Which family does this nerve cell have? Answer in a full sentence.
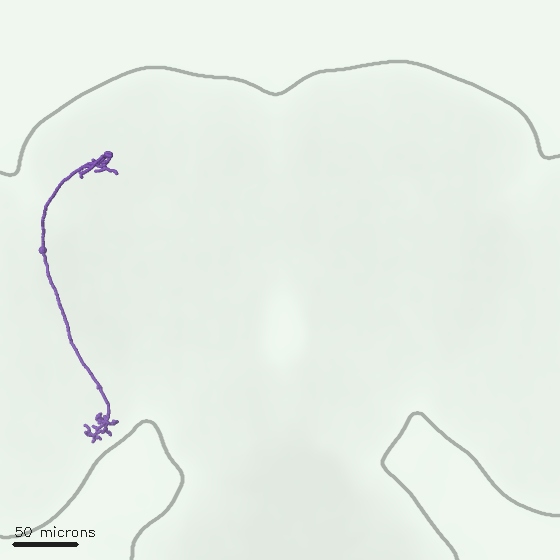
The family is hemilineage VPNd2.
